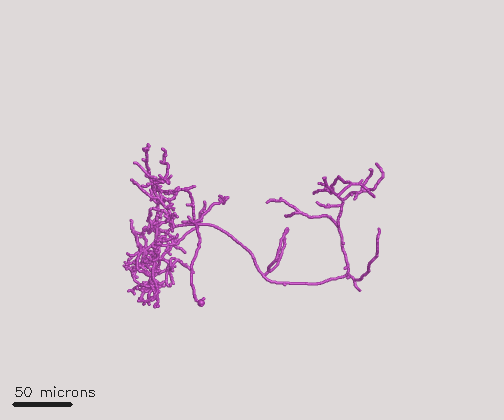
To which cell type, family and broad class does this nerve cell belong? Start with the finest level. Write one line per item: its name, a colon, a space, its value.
cell type: LAL304m
family: hemilineage DM6_central1
broad class: central-brain intrinsic neuron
